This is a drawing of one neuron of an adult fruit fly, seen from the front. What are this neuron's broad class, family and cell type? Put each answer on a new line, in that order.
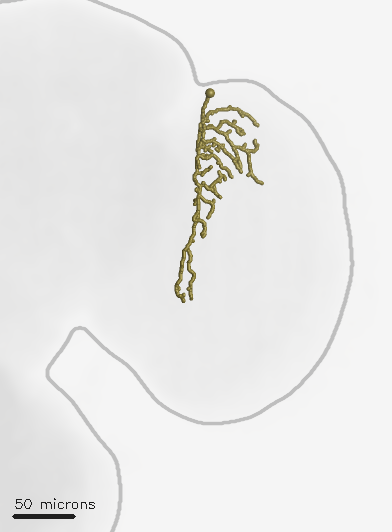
optic-lobe intrinsic neuron
Cm
Cm14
